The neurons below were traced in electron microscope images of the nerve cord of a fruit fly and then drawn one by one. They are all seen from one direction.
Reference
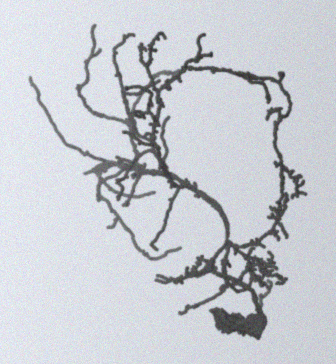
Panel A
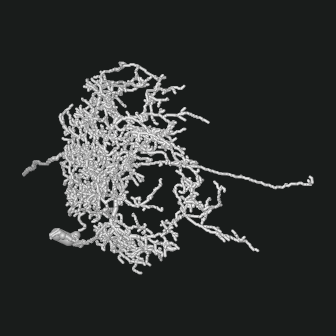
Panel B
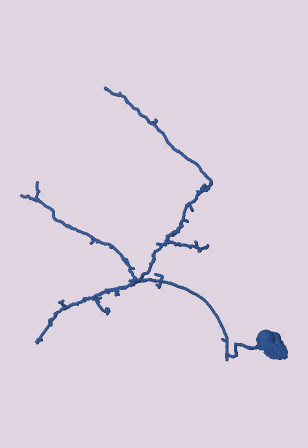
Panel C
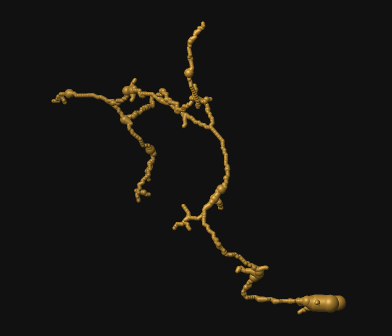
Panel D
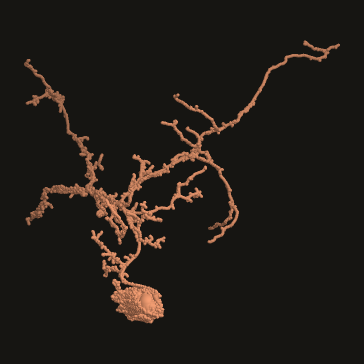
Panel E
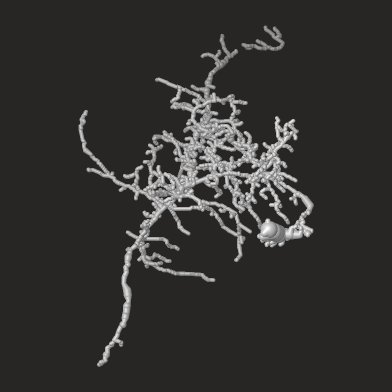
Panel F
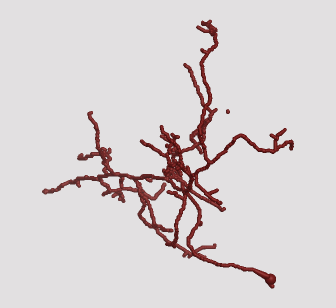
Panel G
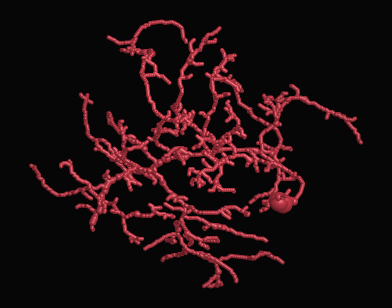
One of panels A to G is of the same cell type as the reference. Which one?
C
